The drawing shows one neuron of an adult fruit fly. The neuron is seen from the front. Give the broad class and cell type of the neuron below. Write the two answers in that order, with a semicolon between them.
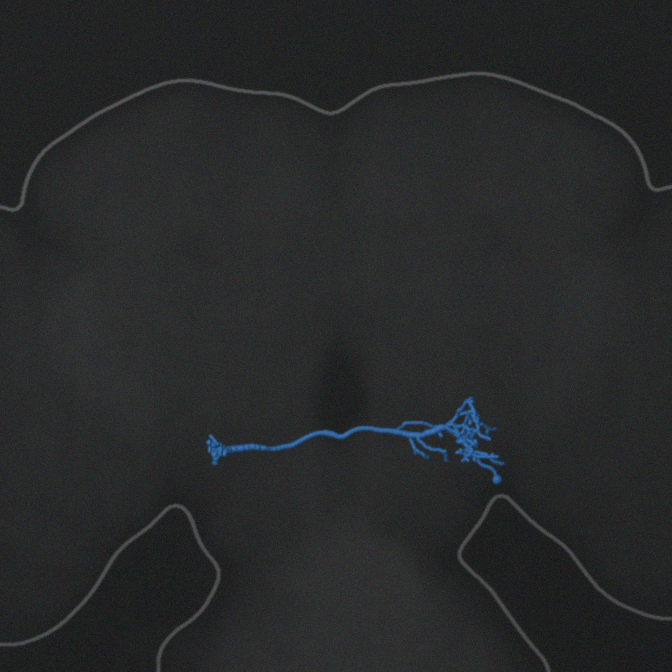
central-brain intrinsic neuron; CB0758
